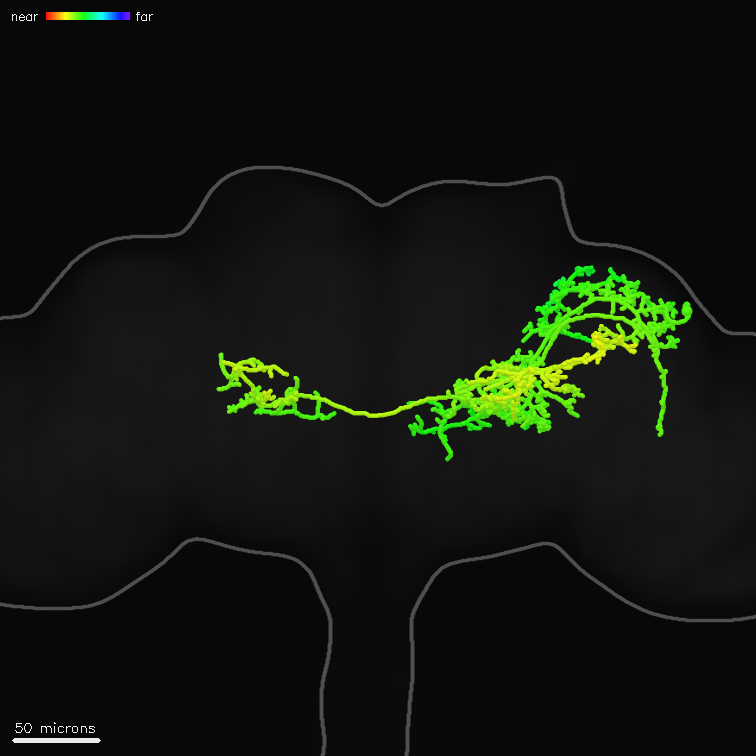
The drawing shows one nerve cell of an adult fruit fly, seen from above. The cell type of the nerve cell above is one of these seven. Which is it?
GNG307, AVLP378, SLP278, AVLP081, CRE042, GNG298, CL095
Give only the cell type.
CL095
